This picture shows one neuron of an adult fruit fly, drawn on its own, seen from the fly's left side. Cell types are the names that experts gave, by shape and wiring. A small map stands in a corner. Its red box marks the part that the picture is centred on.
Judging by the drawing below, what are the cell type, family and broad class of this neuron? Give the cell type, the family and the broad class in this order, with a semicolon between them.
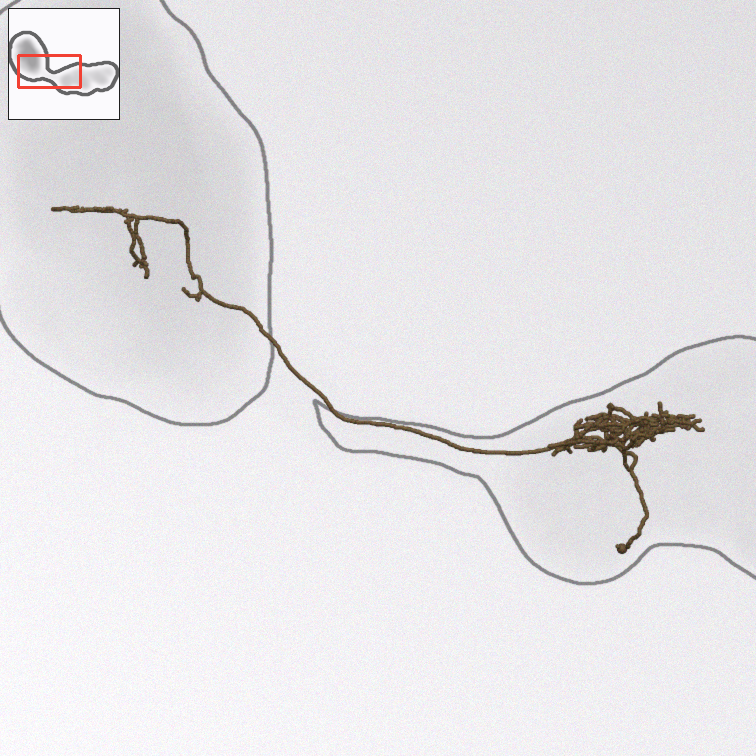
AN06B057; hemilineage 06B; ascending neuron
